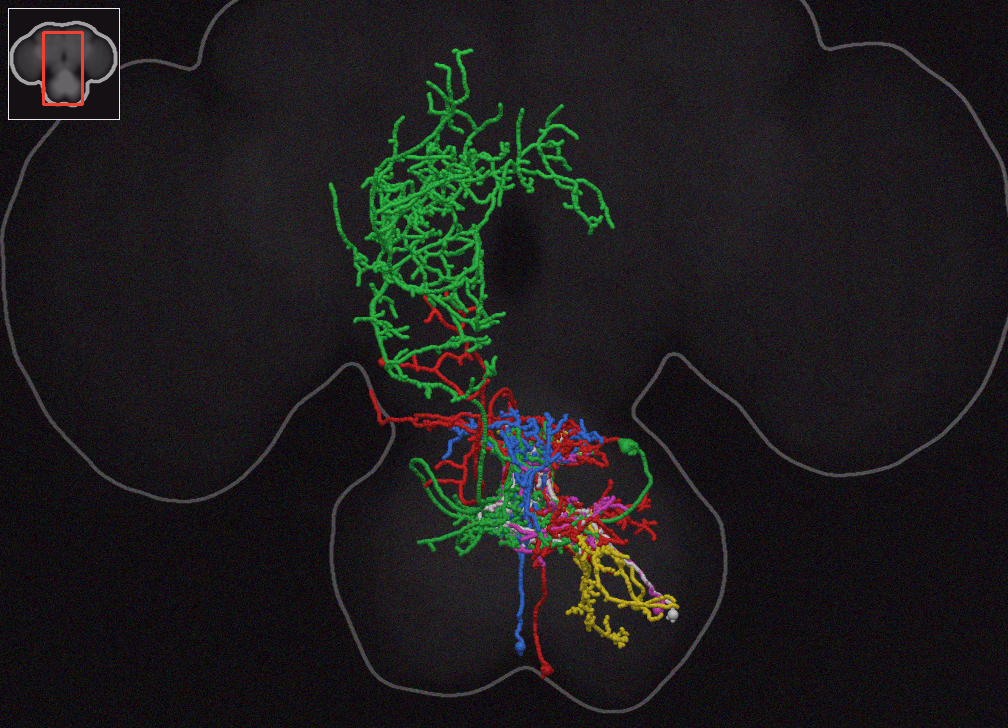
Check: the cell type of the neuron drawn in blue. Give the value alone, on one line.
IN00A043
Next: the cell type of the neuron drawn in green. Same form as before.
AN19B017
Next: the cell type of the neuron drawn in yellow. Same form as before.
IN12A036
